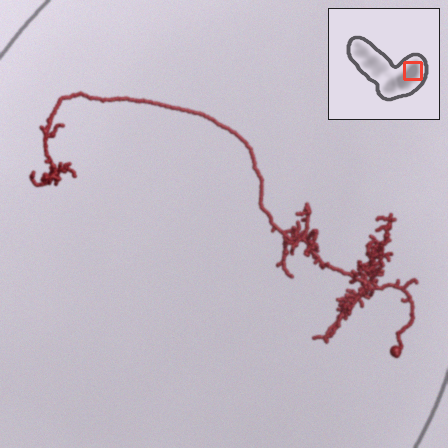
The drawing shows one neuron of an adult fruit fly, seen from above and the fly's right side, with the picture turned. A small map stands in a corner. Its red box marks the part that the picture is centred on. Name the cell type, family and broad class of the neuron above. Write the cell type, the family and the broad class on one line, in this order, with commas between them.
Tm16, Tm, optic-lobe intrinsic neuron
